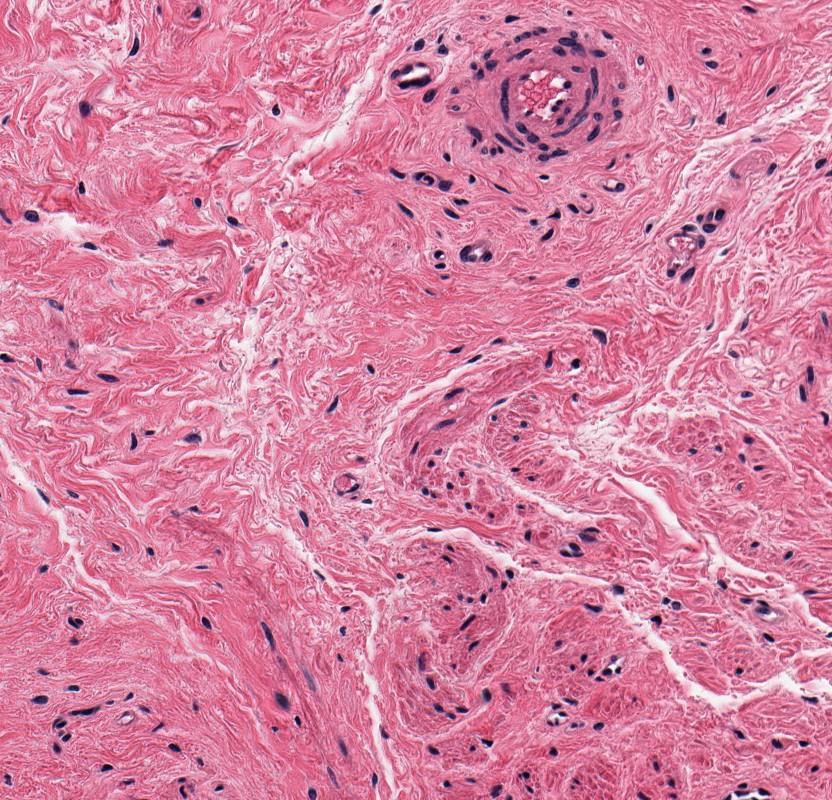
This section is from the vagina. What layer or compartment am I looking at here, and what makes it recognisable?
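Fibrous stroma throughout, no epithelium: dense connective tissue. Pink, wavy collagen bundles run in many directions. Cells sparse; small dark elongated nuclei lie singly between bundles.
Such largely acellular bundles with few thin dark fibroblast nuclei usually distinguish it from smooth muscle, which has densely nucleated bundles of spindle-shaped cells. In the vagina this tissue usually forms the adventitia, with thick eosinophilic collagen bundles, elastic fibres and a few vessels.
Upper centre-right: small vessel, thick wall of concentric layered nuclei, red blood cells in lumen.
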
